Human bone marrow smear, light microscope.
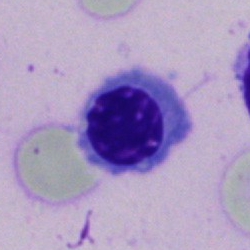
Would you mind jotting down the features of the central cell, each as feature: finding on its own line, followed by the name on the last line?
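Chromatin: dark purple and dense, with a few small pale spots
Cytoplasm: blue, rim wider on the right than on the left
Cytoplasmic edge: irregular and slightly ragged, not smoothly round
Projection: one thin thread-like strand toward the upper right
Name: erythroblast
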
